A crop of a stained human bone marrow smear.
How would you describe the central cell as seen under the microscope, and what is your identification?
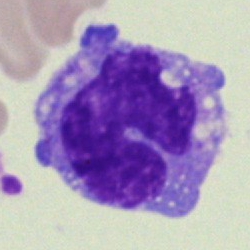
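Single folded nucleus; deep cleft enters from the right side. Chromatin dark purple, mottled and clumped. Many small clear vacuoles scattered through the cytoplasm. Darker blue knobs bulge from the upper and left edges. Monocyte.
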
